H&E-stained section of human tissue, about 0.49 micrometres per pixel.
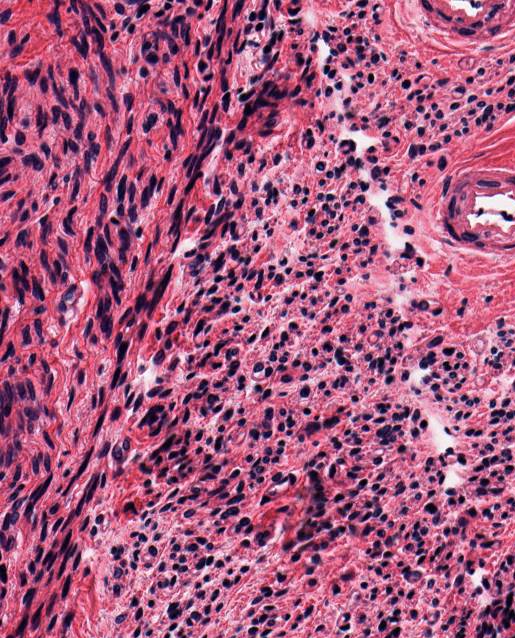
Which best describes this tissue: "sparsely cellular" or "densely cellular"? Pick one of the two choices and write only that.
Densely cellular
